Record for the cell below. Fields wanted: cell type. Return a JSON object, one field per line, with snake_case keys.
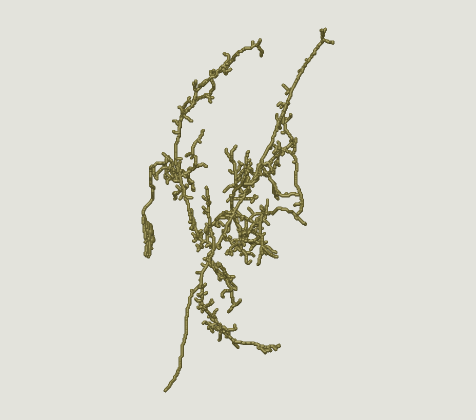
{
 "cell_type": "MNhl01"
}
